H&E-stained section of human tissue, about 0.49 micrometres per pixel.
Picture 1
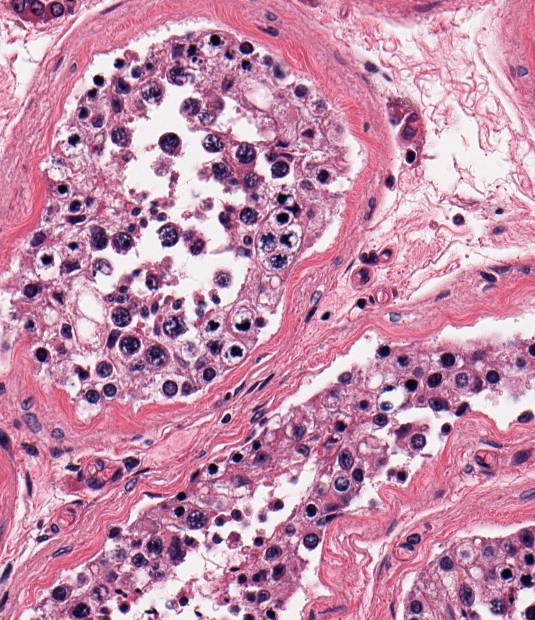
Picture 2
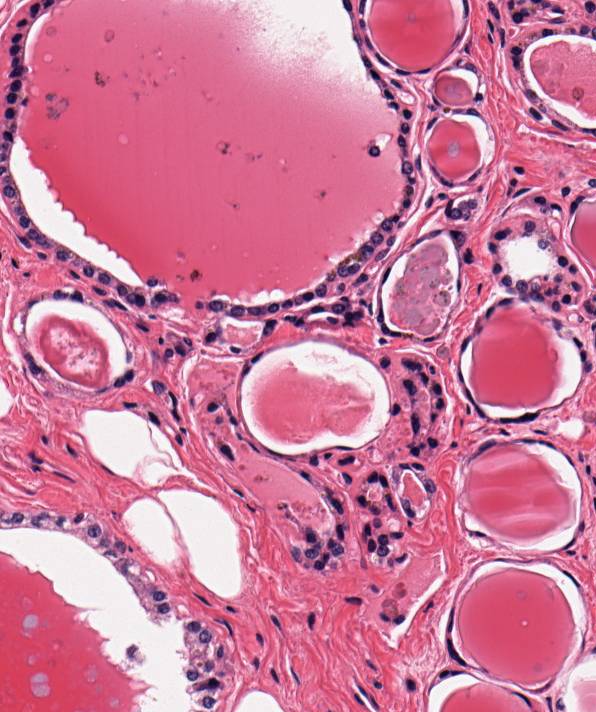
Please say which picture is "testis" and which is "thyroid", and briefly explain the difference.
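So the testis is the first picture and the thyroid the second. In picture 1 the units are packed with rounded cells, many of them large with round nuclei of coarse, clumped dark chromatin, and among them plenty of smaller cells with small, dense, very dark round nuclei.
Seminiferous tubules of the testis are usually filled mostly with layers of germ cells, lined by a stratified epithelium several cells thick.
The thyroid in picture 2 is made of closed, rounded follicles of widely varying size, the largest at the upper left, each lined by a single layer of flattened to low cuboidal cells with round dark nuclei.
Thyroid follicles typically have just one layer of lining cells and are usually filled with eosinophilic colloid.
A few small follicles in the centre and right hold paler, granular or vacuolated material instead of solid colloid.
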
